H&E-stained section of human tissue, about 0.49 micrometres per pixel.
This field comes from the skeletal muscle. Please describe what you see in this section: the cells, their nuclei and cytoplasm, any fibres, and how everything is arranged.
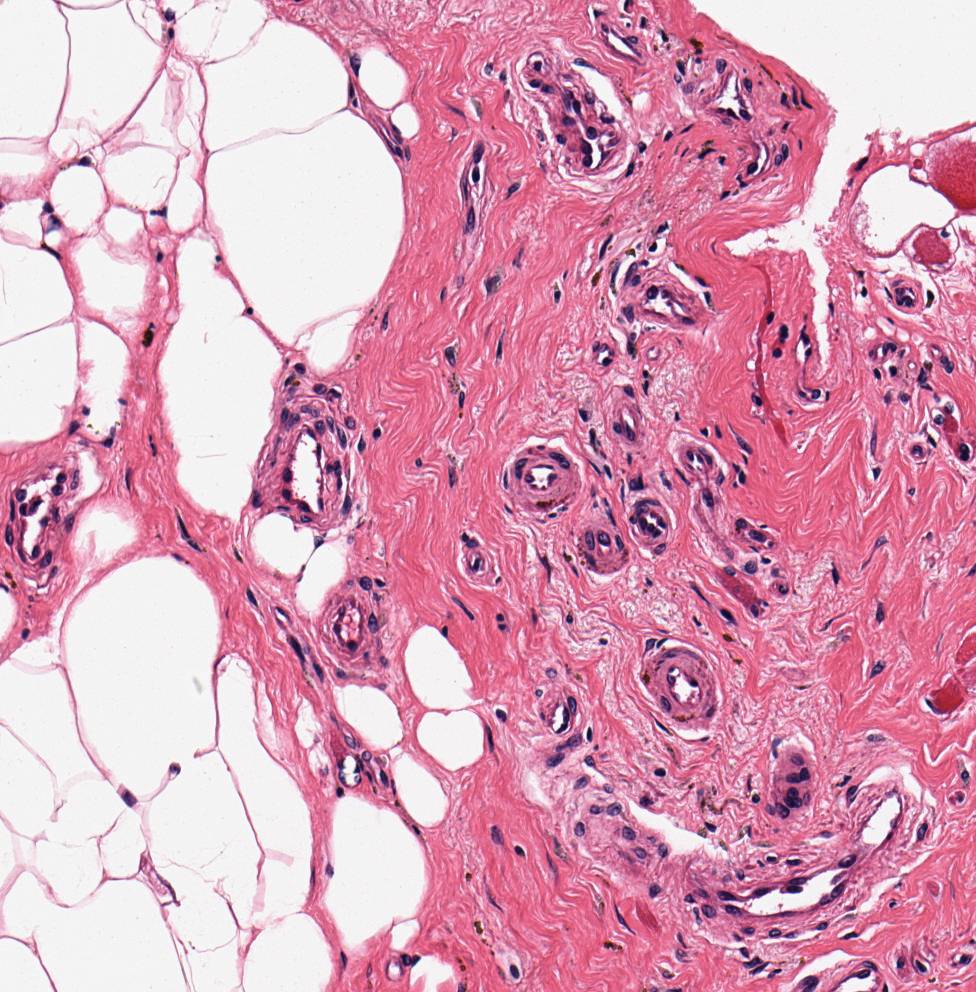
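Left: fat; right: dense fibrous tissue. Fat: mature adipocytes, large empty vacuoles separated by thin pink septa. Several central vessels: thick concentric walls, narrow lumens. Small golden-brown pigment granules scattered in stroma, often near vessels.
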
